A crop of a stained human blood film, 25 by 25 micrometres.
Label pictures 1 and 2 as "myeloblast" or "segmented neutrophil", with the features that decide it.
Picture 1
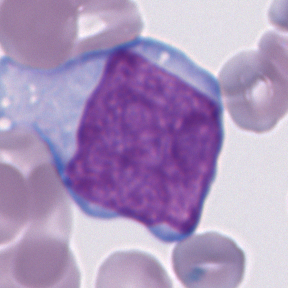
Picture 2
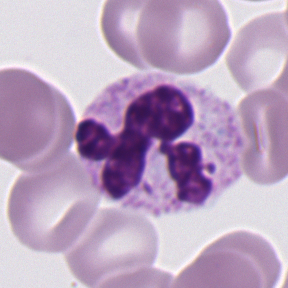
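Picture 1 is a myeloblast, and picture 2 is a segmented neutrophil. Look first at the nuclei: the myeloblast's is angular, almost square, with fairly straight sides, while the segmented neutrophil's has at least three lobes. In the neutrophil the chromatin is dark purple and coarsely clumped, and no nucleoli are visible.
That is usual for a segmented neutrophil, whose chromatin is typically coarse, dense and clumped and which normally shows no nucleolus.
Now compare the cytoplasm. In the myeloblast it is pale blue, lies mostly on the left side of the nucleus, and has a deeper blue border along its outer edge. The neutrophil's cytoplasm is plentiful and pale pinkish-lilac.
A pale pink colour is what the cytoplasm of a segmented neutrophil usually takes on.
Granules differ as well: none can be seen in the myeloblast, whereas fine violet granules are scattered throughout the neutrophil's cytoplasm.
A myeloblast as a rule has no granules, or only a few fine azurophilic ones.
Finally, a few small clear spots sit in the myeloblast's cytoplasm to the left of its nucleus, but no vacuoles are seen in the neutrophil. Red cells press against the myeloblast on several sides.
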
